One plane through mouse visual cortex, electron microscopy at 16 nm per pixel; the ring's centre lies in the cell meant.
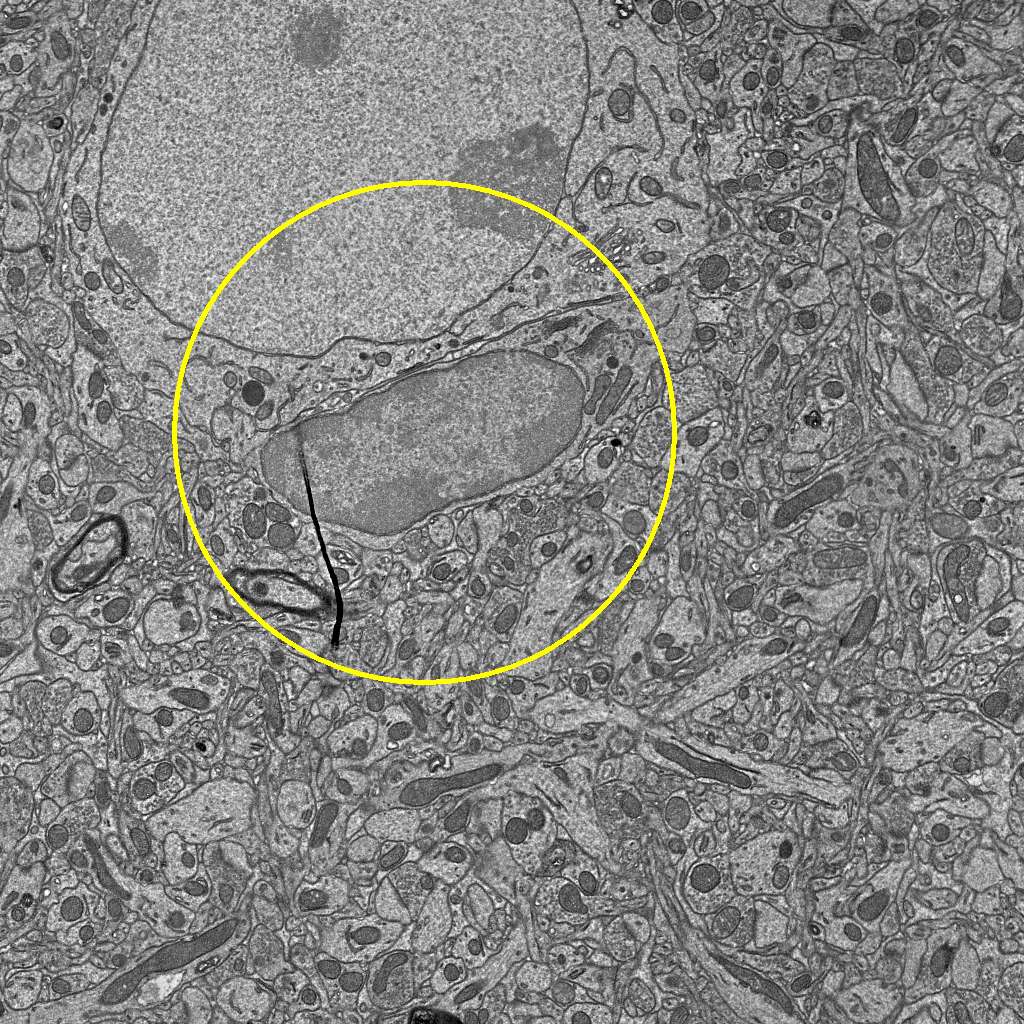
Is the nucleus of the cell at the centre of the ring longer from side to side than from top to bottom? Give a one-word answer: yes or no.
Yes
